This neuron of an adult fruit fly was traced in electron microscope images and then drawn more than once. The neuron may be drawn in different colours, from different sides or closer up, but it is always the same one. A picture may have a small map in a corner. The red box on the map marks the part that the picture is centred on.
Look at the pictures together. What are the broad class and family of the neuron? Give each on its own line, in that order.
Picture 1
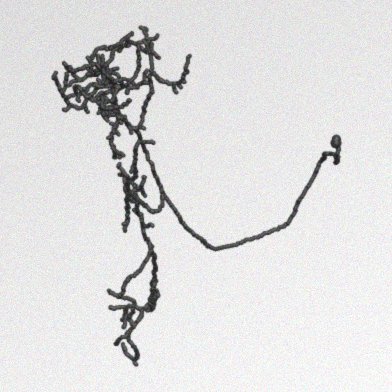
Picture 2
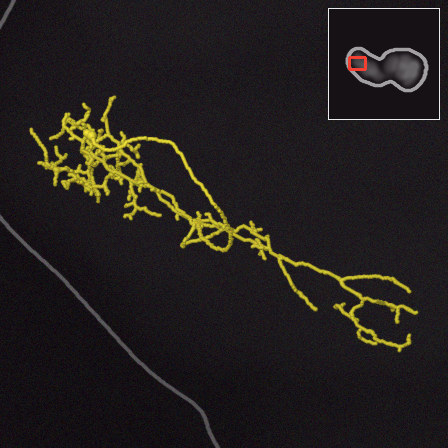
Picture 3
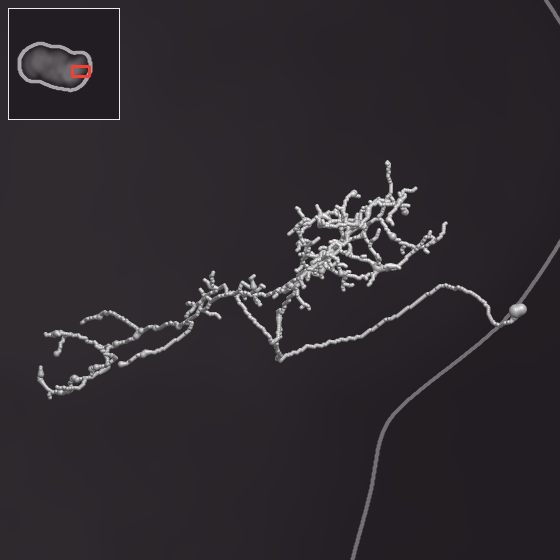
nerve-cord intrinsic neuron
hemilineage 09A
